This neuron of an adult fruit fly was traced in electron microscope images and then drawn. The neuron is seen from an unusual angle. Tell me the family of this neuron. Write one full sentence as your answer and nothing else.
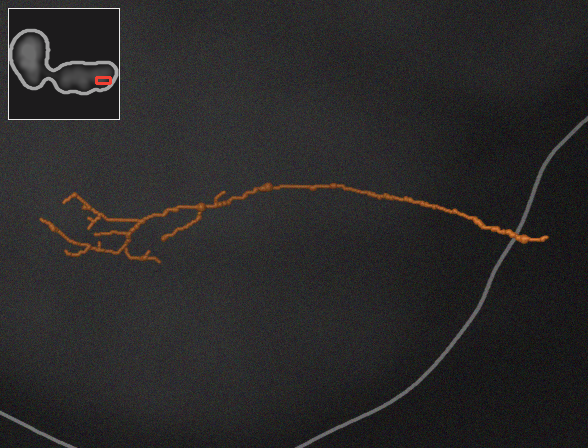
It is class gustatory which is the family of the neuron.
